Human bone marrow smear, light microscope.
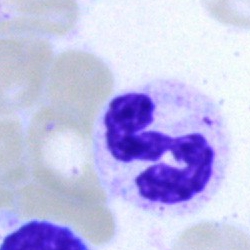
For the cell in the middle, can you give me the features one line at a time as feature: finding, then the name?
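Nucleus: bent into a curved, S-like shape of lobed parts
Chromatin: dense, dark purple, clumped
Cytoplasm: abundant, pale pinkish-lilac
Granules: fine, small, pink-purple, scattered
Name: segmented neutrophil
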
